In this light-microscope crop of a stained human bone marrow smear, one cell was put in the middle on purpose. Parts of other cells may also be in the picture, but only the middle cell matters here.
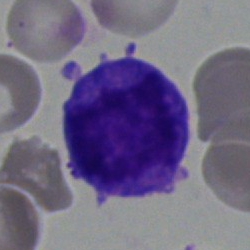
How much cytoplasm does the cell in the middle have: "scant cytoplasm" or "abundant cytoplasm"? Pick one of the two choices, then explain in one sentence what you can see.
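Scant cytoplasm. The cytoplasm is scant, with hardly any visible rim around the nucleus.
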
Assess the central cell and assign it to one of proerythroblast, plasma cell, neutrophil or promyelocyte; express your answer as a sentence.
The crop's centre is taken up by a promyelocyte.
